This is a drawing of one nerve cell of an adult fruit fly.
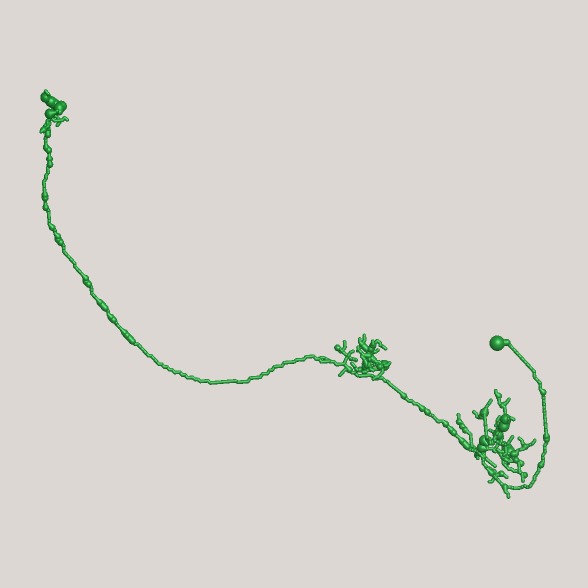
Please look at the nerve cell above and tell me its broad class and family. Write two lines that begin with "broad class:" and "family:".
broad class: optic-lobe intrinsic neuron
family: Tm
